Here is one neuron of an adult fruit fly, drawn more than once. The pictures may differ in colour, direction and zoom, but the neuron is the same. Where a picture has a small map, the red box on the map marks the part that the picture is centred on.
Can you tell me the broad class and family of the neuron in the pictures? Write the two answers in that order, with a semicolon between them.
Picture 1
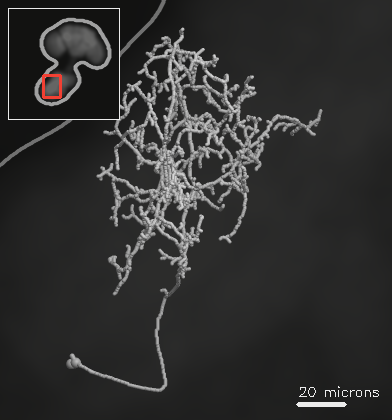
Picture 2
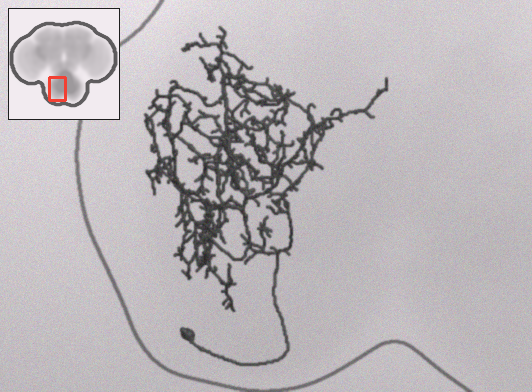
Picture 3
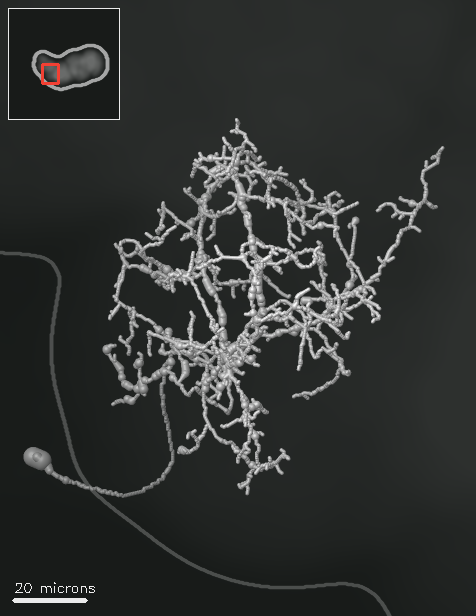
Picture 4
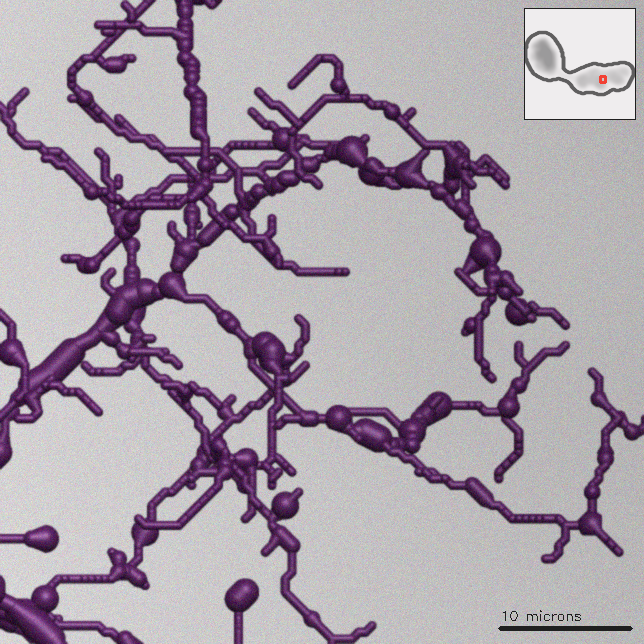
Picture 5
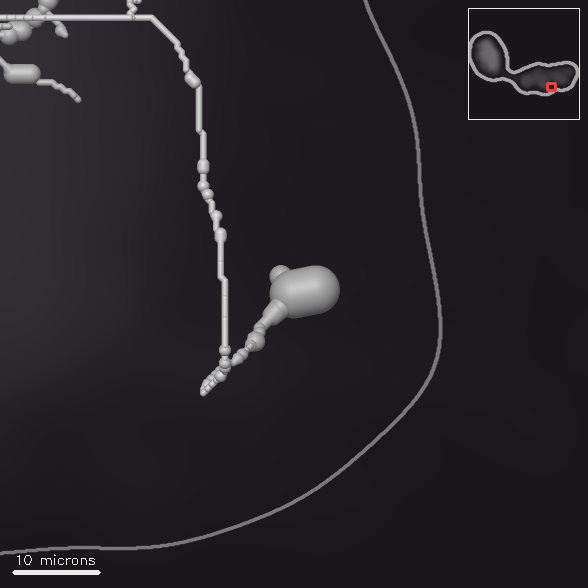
nerve-cord intrinsic neuron; hemilineage 20A.22A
